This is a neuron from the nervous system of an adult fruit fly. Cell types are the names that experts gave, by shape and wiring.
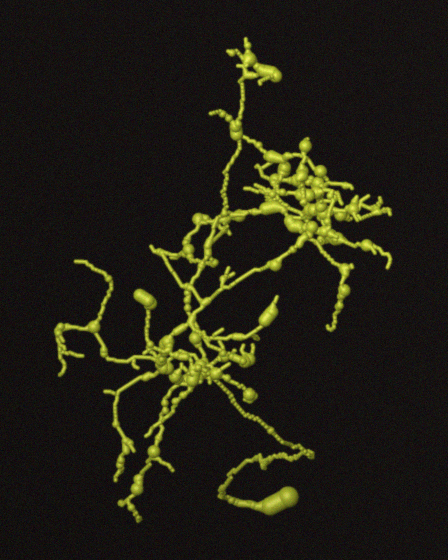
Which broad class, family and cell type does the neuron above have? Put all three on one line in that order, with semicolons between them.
nerve-cord intrinsic neuron; hemilineage 13B; IN13B082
